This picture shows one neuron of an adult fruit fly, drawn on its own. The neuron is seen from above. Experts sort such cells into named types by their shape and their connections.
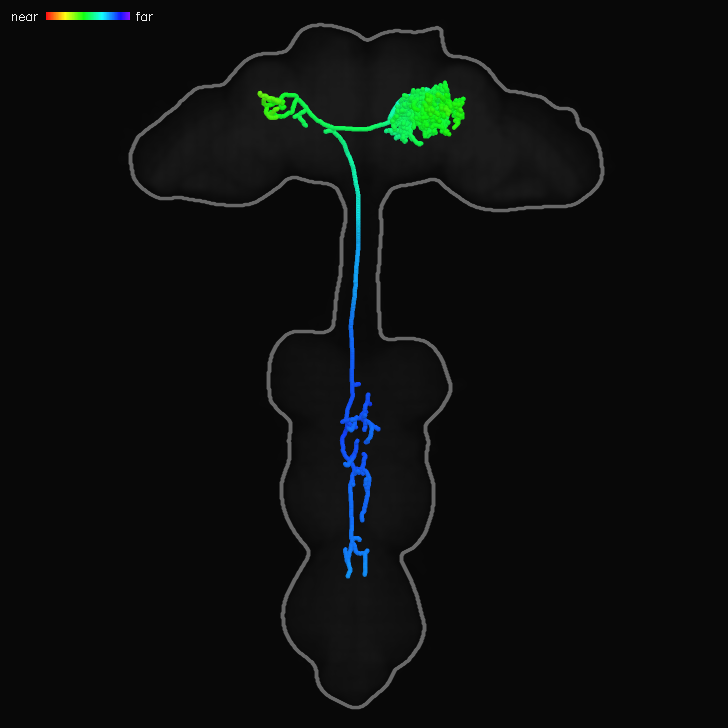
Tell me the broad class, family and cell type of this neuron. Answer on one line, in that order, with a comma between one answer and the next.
descending neuron, hemilineage MX7, DNg29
